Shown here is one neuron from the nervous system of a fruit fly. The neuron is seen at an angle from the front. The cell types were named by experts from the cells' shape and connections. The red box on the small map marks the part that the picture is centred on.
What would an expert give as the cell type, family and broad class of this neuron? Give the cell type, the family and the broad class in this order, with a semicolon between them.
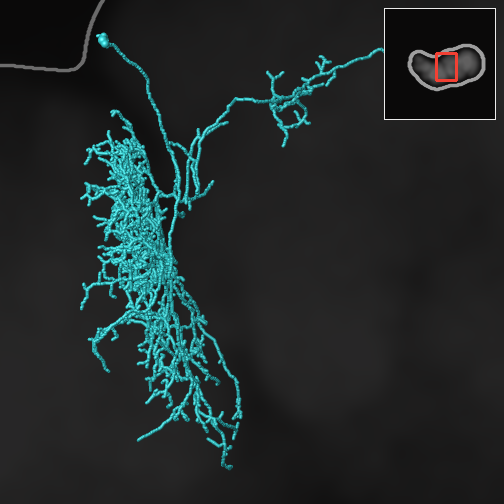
LT63; hemilineage LHl4_posterior; visual projection neuron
